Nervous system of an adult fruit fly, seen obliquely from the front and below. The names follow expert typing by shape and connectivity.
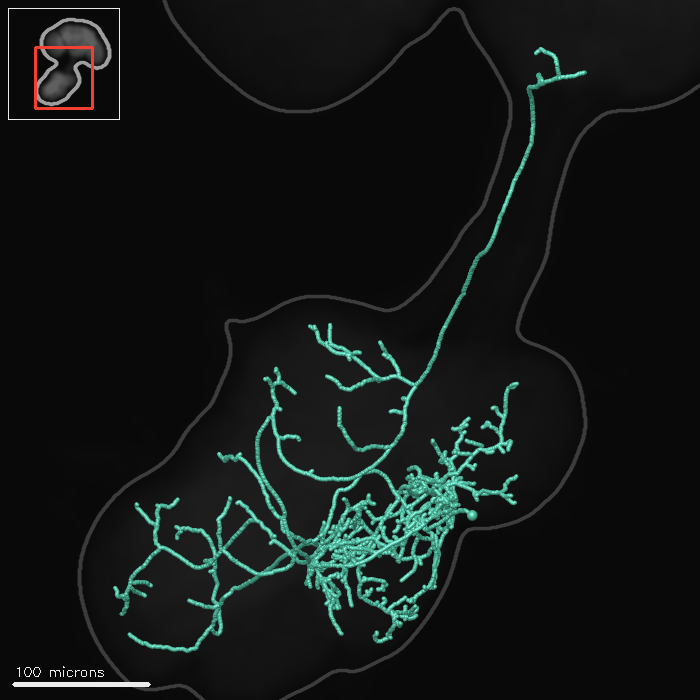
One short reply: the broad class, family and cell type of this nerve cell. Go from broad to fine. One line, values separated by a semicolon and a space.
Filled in: ascending neuron; hemilineage 07B; AN07B011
